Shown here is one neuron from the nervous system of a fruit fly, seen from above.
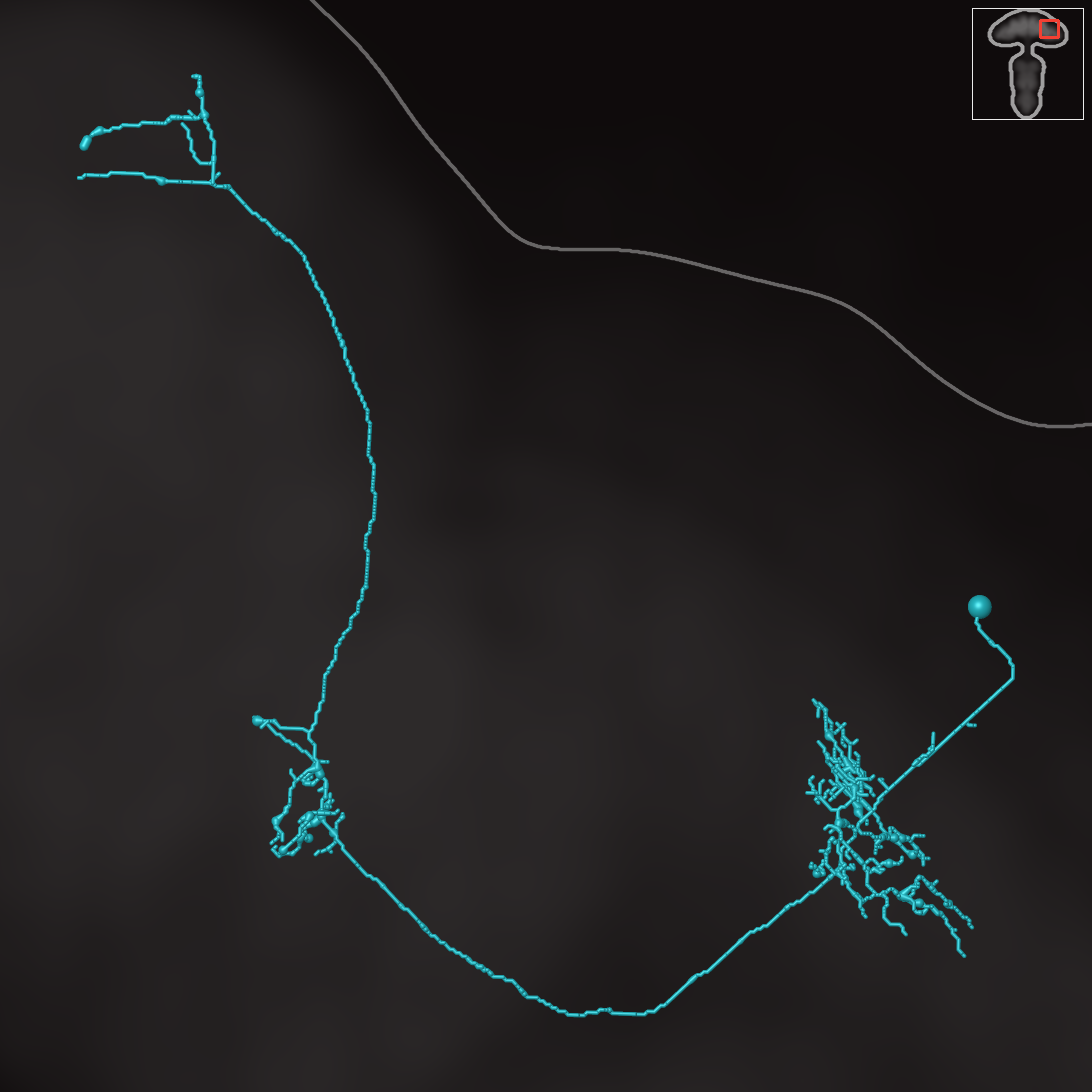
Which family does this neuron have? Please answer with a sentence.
The family is MeTu.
